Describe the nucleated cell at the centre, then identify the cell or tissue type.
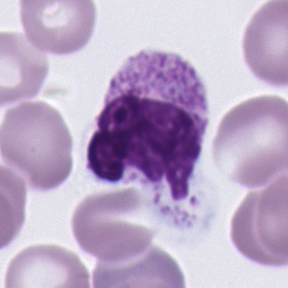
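Notice how the granules crowd the upper part of the cell and thin out below, where the cytoplasm is pale and nearly colourless. The nucleus is irregular and folded into lobes, its chromatin dark purple and condensed. What you have here is a segmented neutrophil.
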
